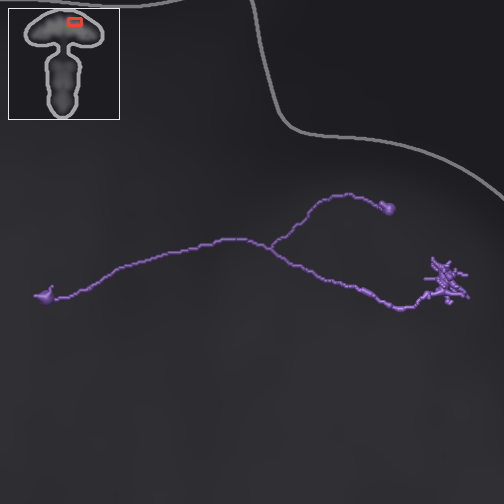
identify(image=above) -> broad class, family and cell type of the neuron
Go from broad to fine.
central-brain intrinsic neuron; hemilineage AOTUv3_dorsal; TuBu07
